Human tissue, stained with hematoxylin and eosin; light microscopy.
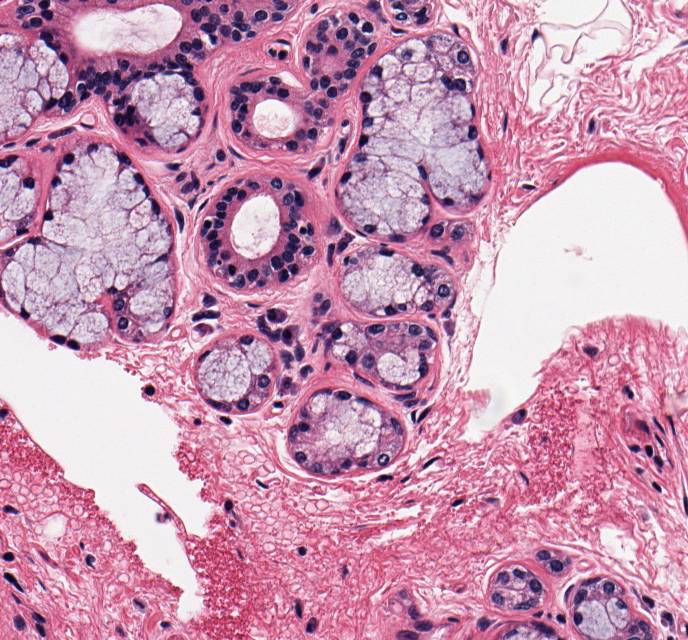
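Minor salivary gland. The mucous cells here look pale grey-blue, their cytoplasm foamy. Their nuclei, as far as I can make out, are dark and flattened, pressed against the base of the acini. In the upper centre, small ducts are lined by cuboidal cells with pink cytoplasm and round nuclei. Thin bands of pink collagen keep the acini and ducts apart from one another.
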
